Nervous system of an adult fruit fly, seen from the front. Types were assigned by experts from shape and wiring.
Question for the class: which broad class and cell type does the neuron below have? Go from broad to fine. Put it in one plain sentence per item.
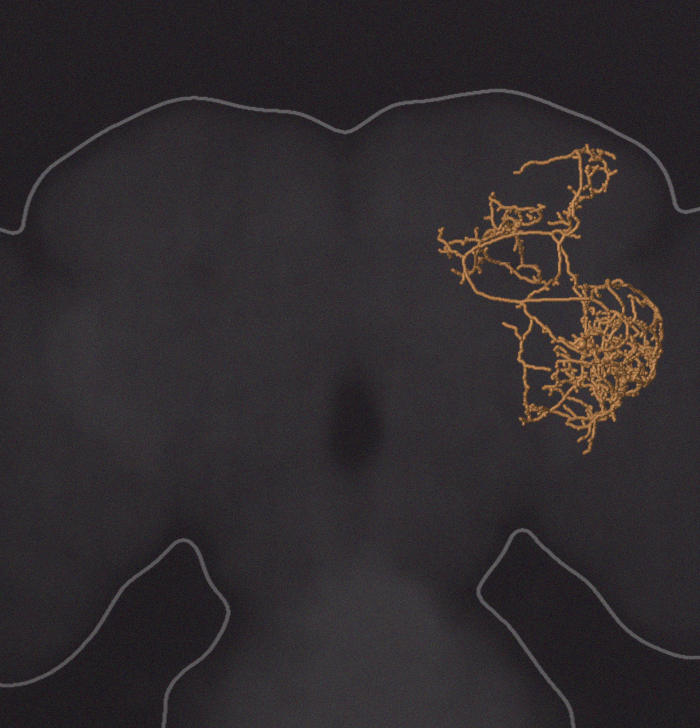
A central-brain intrinsic neuron, type AVLP281.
